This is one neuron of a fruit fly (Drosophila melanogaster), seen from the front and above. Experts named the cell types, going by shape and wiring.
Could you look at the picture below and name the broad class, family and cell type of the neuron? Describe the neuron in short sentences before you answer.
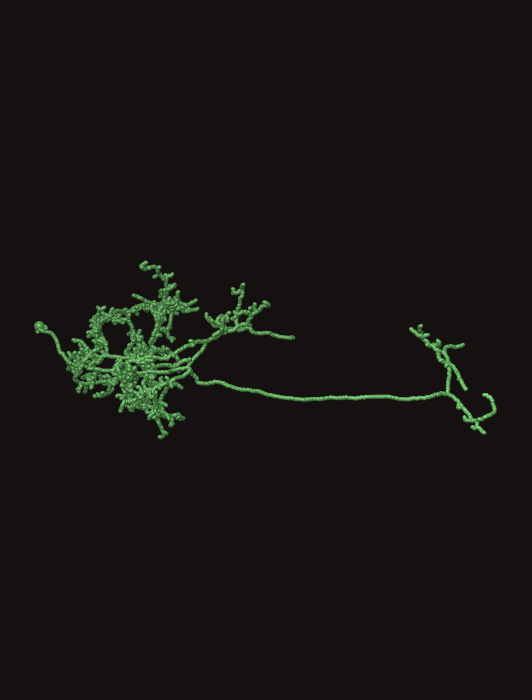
Its cell body lies on the left of the picture. Dozens of branch ends can be seen. This is a central-brain intrinsic neuron. Its family is hemilineage VLPl2_medial. It is of cell type AVLP158.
